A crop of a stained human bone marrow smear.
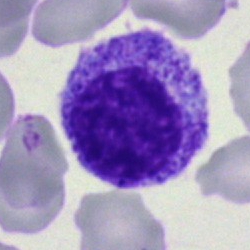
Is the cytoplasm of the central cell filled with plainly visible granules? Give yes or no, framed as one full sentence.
Yes, there is a large number of visible granules in the cell's cytoplasm.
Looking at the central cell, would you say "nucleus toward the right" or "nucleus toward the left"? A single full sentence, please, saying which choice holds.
To the right of the nucleus lies the bulk of the cytoplasm.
